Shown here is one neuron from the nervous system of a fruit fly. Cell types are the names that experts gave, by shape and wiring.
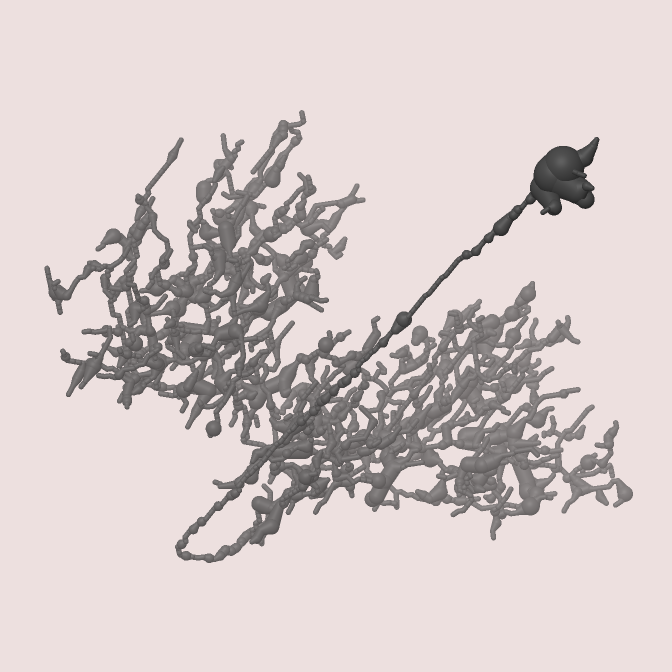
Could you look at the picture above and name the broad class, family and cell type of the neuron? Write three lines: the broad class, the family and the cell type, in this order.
optic-lobe intrinsic neuron
Pm
Pm10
